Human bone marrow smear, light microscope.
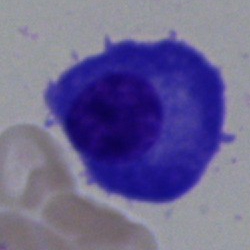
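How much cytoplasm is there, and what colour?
Plenty, and it stains a deep blue.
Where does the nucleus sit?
Off-centre, towards the left, with a paler zone of cytoplasm just to its right.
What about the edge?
Small blunt projections stick out from it.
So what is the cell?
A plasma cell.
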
